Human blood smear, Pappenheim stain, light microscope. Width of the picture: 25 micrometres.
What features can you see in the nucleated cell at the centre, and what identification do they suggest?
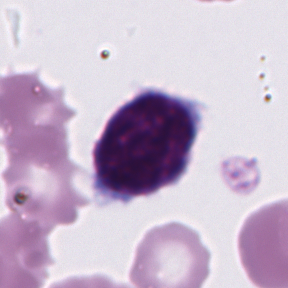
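Fine, ragged projections fringe the edge, clearest at the upper right and lower left. The nucleus fills almost the whole cell, leaving a scant rim of pale blue cytoplasm. Its chromatin is dense and dark purple, faintly mottled lighter. It is a hairy cell.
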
